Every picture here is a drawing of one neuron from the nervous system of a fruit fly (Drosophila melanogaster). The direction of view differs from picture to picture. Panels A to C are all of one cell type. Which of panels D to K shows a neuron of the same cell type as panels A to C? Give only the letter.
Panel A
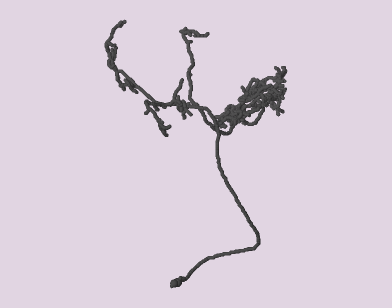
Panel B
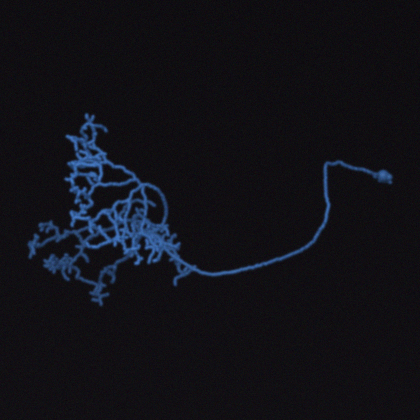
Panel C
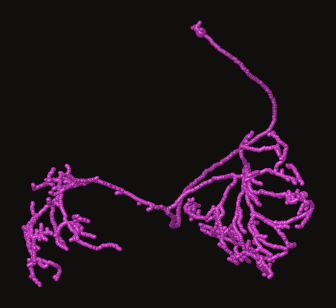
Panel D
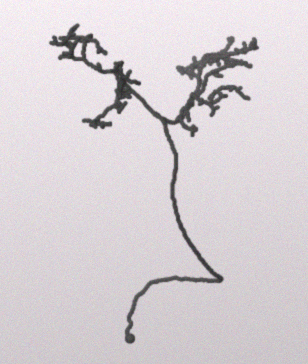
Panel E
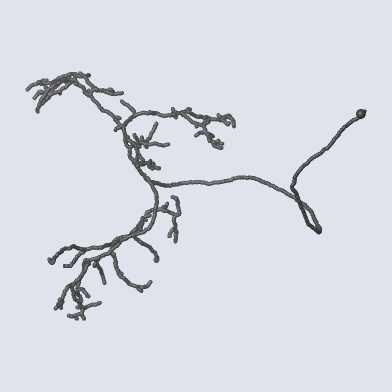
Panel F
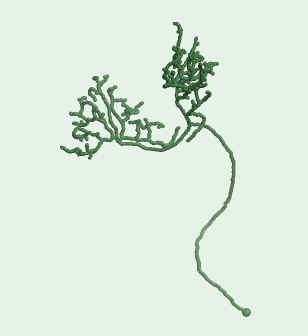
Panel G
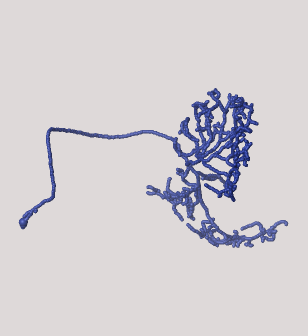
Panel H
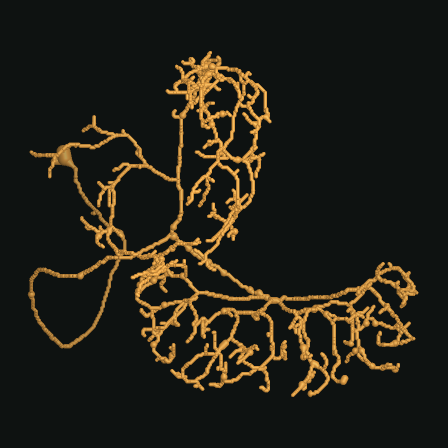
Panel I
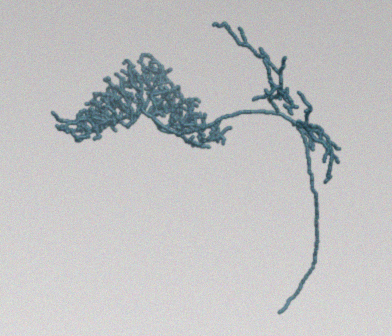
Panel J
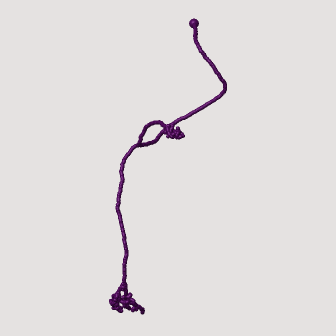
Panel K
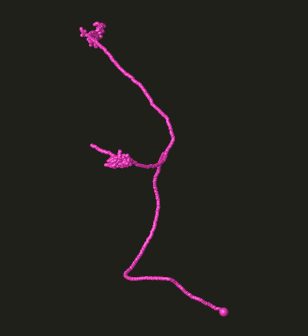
G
